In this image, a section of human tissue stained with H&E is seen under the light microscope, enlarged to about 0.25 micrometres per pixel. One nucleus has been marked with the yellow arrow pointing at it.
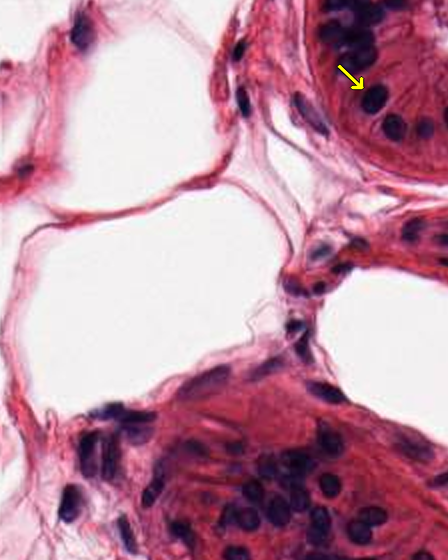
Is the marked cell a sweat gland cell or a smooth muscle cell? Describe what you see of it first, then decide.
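The nucleus is round and uniformly dark, about the same size as the neighbouring round nuclei in the same tubule. The nucleus is surrounded by pink cytoplasm with a faintly streaky texture, and the cell's own borders cannot be made out. The cell lies in a curved row of similar round nuclei close to the outer rim of a rounded tubule profile, just inside a thin outer layer that has flattened, elongated nuclei. This is a sweat gland cell.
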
